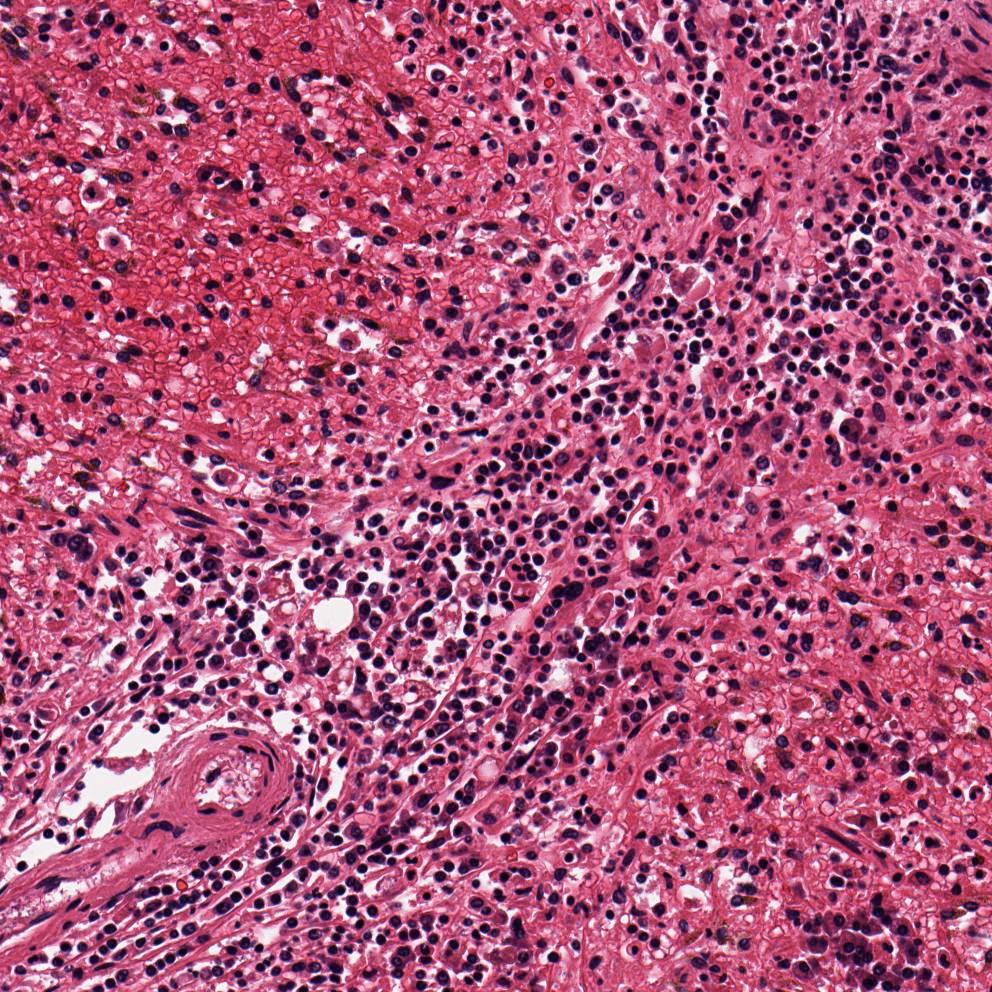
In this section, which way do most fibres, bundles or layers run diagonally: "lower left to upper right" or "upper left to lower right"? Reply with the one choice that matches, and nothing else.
Lower left to upper right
